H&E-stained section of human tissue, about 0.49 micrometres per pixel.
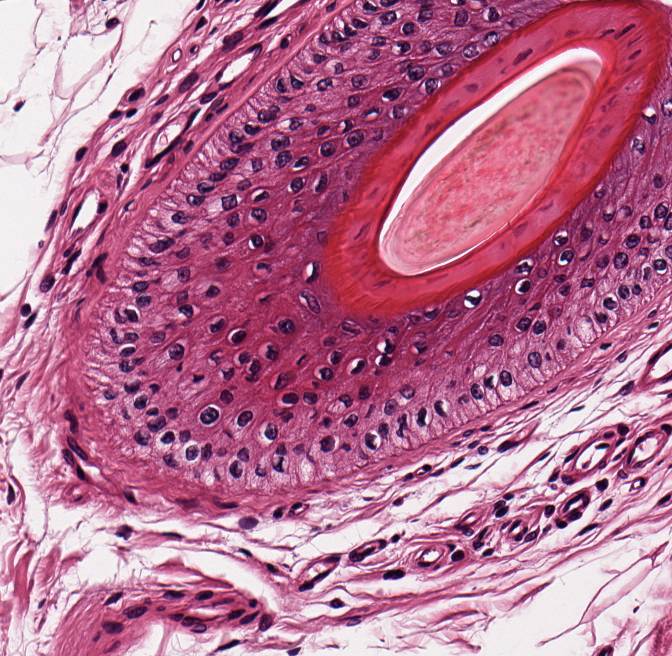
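Skin of the lower leg: one obliquely cut hair follicle filling most of the field, hair shaft toward upper right. Outer root sheath many cell layers thick; cells with pale cytoplasm, round nuclei. Lower left outer edge: basal cells in palisade, elongated nuclei perpendicular to border. Follicle wrapped by fibrous connective tissue; spindle-shaped nuclei parallel to follicle edge.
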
